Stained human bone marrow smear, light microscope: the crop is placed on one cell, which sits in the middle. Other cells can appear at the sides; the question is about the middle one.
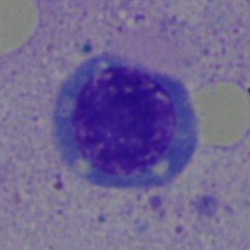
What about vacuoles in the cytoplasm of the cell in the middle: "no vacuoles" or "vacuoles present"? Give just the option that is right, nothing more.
Vacuoles present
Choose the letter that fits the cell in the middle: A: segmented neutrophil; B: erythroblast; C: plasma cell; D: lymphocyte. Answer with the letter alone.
B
